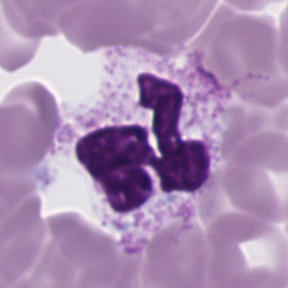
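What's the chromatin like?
Dense, dark purple and clumped.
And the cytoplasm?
Plenty of it, very pale, almost colourless, with fine lilac-pink granules scattered through, and a thin trail of granules running out from the cell's upper right edge.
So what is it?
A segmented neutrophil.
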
